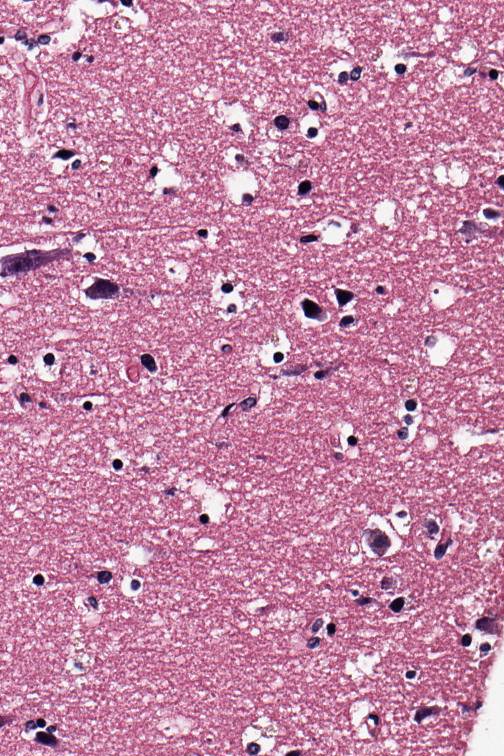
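Cerebral cortex: finely fibrillary pink neuropil, cells scattered singly, no epithelium, glands or other units. Angular, triangular neurons, dark cytoplasm, clearest just right of centre. Most numerous: small, round, dark, evenly stained nuclei, little cytoplasm, consistent with glial cells. Many cells sit in clear, empty halos.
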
